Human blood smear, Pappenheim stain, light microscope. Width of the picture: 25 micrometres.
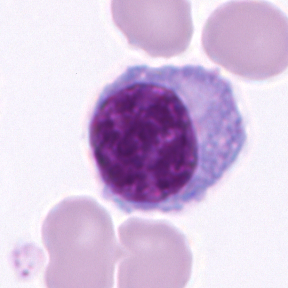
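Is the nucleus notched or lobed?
No; it is round to oval, about 11 by 9 micrometres.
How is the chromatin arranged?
Coarsely, in dark purple clumps separated by paler streaks.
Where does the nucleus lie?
Toward the left, covering about 60% of the cell's area, with the pale greyish-blue cytoplasm forming its widest band to the right of it.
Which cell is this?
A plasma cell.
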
